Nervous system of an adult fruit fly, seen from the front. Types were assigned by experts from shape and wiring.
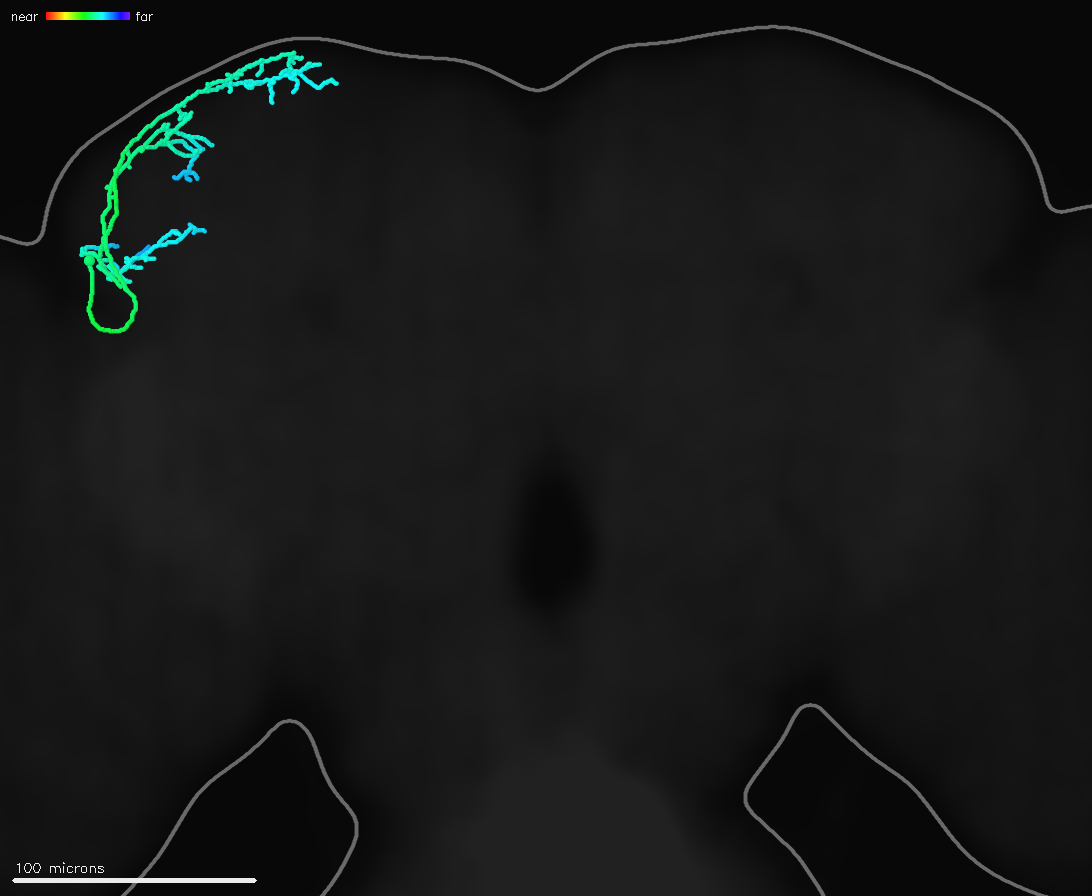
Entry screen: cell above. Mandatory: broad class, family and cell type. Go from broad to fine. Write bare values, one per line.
central-brain intrinsic neuron
hemilineage LHl1
LHAV4d1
